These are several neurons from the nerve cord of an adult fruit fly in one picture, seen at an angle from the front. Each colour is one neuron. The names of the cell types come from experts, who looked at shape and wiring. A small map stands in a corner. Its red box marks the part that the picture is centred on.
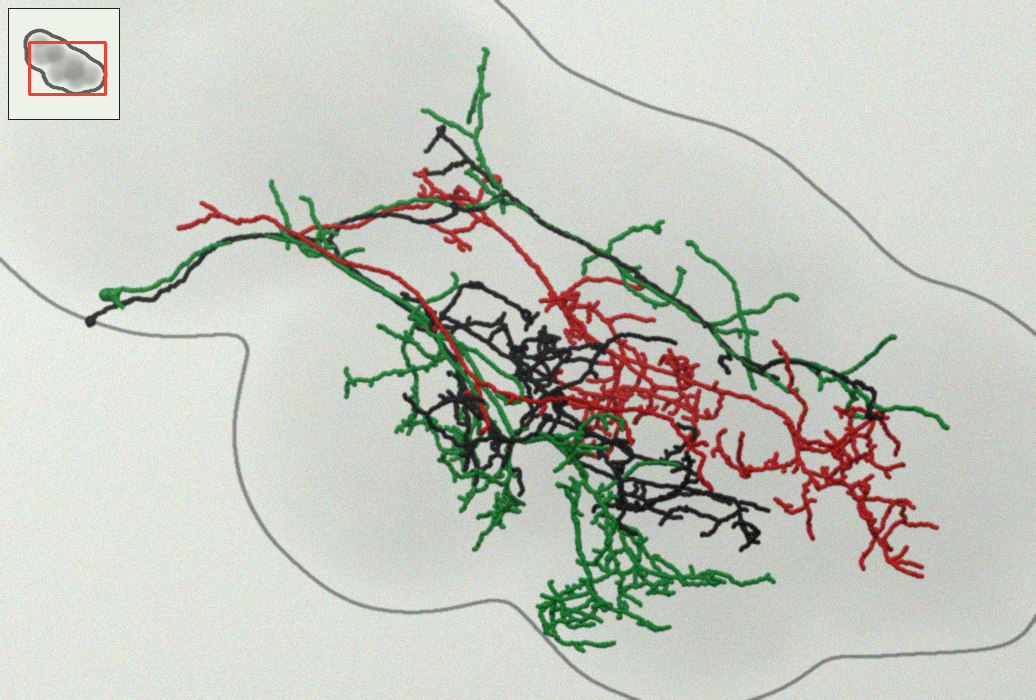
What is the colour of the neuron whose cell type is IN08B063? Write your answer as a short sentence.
The colour is black.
